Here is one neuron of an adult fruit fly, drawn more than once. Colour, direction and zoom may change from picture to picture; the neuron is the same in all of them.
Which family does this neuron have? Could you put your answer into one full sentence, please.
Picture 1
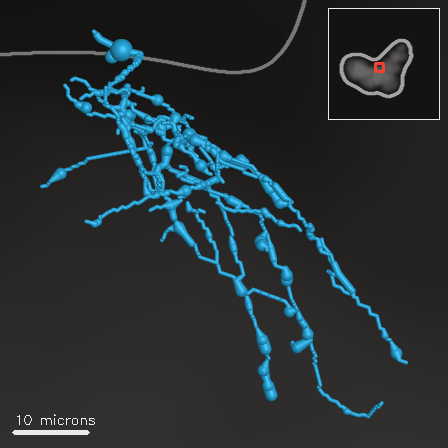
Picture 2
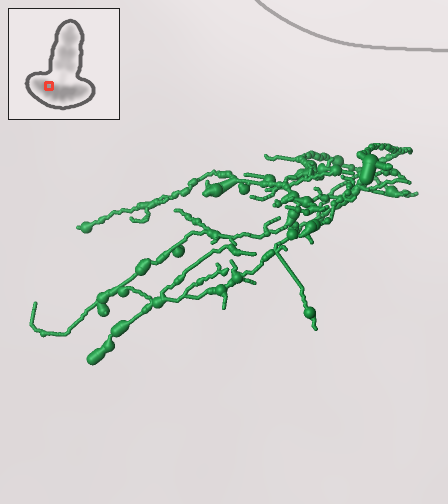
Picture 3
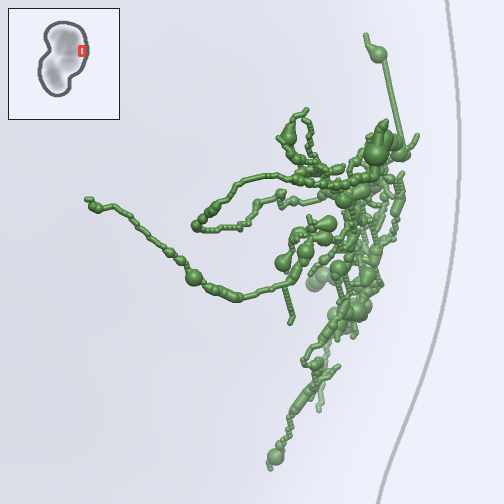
This neuron has hemilineage SLPpm1 as its family.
